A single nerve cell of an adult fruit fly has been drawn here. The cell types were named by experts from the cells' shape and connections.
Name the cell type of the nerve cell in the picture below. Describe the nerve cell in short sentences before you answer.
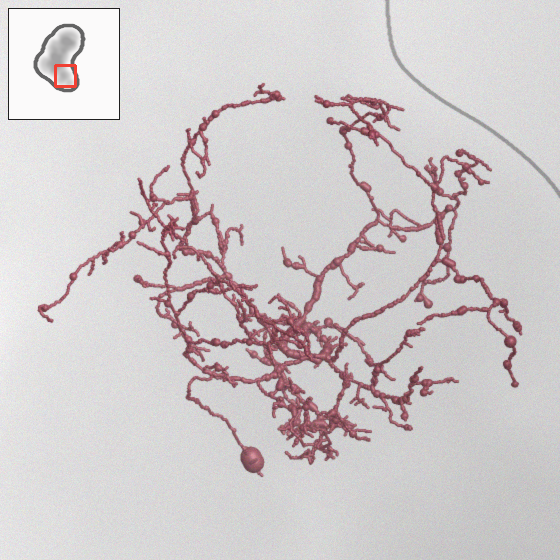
Its cell body lies at the bottom of the picture. In this view it is about as wide as it is tall. This is a nerve-cord intrinsic neuron. Its cell type is IN04B029.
